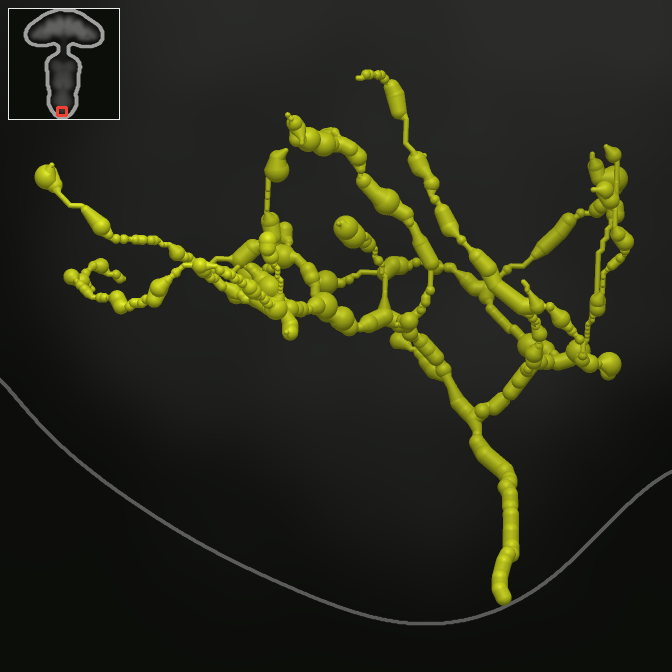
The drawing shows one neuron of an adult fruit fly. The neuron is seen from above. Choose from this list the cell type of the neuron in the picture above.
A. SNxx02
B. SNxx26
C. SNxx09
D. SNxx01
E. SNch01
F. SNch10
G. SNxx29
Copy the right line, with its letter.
C. SNxx09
